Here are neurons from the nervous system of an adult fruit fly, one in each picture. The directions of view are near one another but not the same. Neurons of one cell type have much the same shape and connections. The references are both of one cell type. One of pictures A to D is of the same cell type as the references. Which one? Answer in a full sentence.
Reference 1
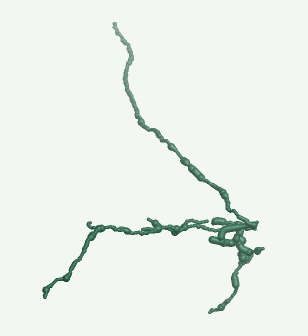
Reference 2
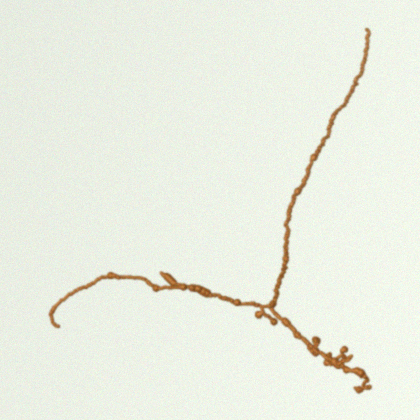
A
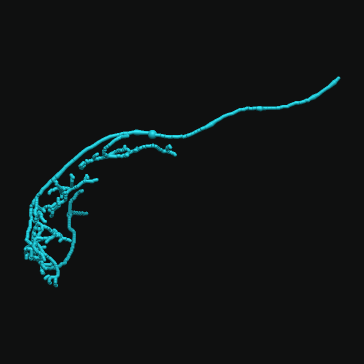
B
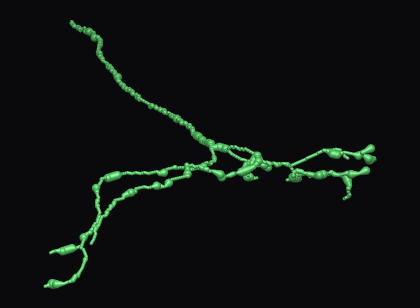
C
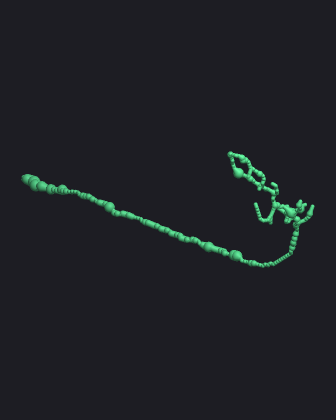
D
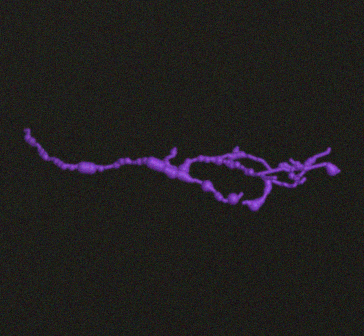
Picture B shows a neuron of the same cell type.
